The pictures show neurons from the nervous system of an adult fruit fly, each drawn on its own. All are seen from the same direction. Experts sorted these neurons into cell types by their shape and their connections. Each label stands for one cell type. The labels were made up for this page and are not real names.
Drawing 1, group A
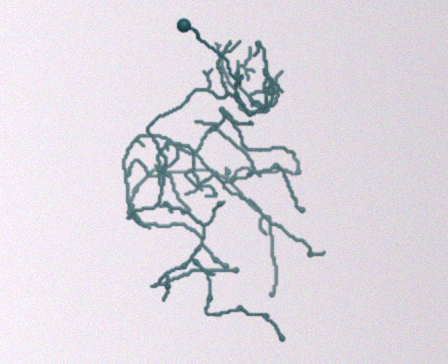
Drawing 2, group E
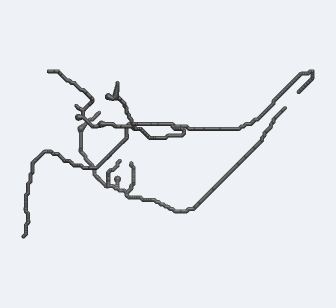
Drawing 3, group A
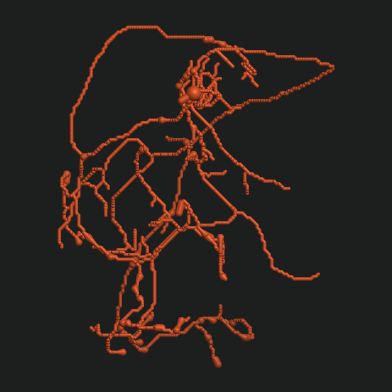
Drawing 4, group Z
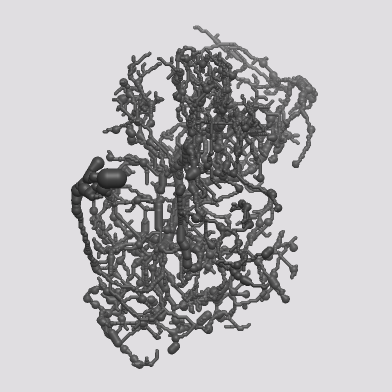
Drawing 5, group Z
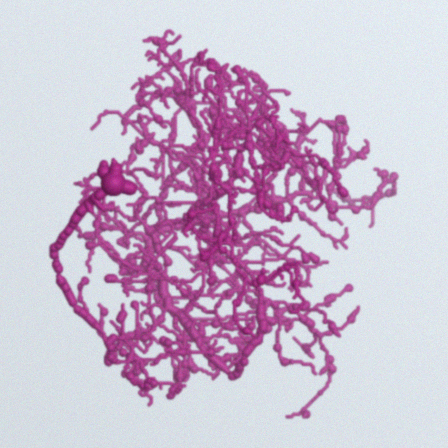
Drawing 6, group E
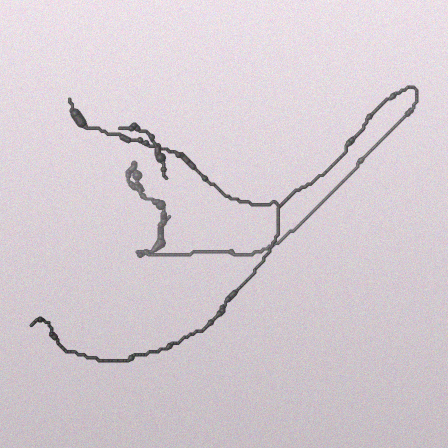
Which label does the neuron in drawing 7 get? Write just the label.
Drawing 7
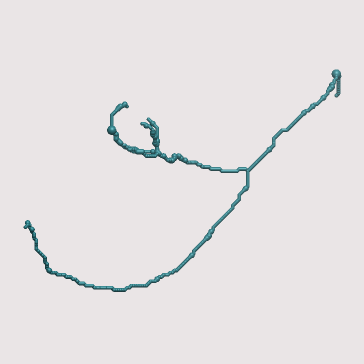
group E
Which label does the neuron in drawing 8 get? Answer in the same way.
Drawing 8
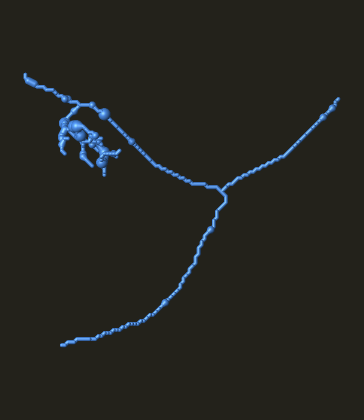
group E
